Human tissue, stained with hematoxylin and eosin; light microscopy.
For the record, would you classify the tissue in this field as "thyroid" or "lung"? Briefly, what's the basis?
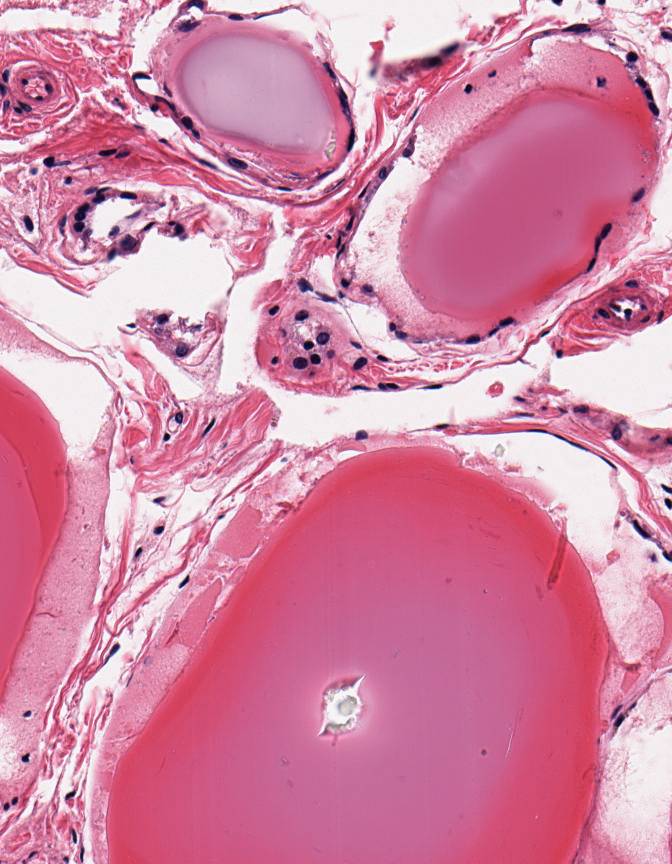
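This is thyroid. Rounded spaces filling most of the field, the largest at bottom centre, hold homogeneous pink material.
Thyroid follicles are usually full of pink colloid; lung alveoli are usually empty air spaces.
The rimming cells are flattened, with thin elongated dark nuclei. The top-left space holds paler pink content, and a small central nest of cells has round dark nuclei.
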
